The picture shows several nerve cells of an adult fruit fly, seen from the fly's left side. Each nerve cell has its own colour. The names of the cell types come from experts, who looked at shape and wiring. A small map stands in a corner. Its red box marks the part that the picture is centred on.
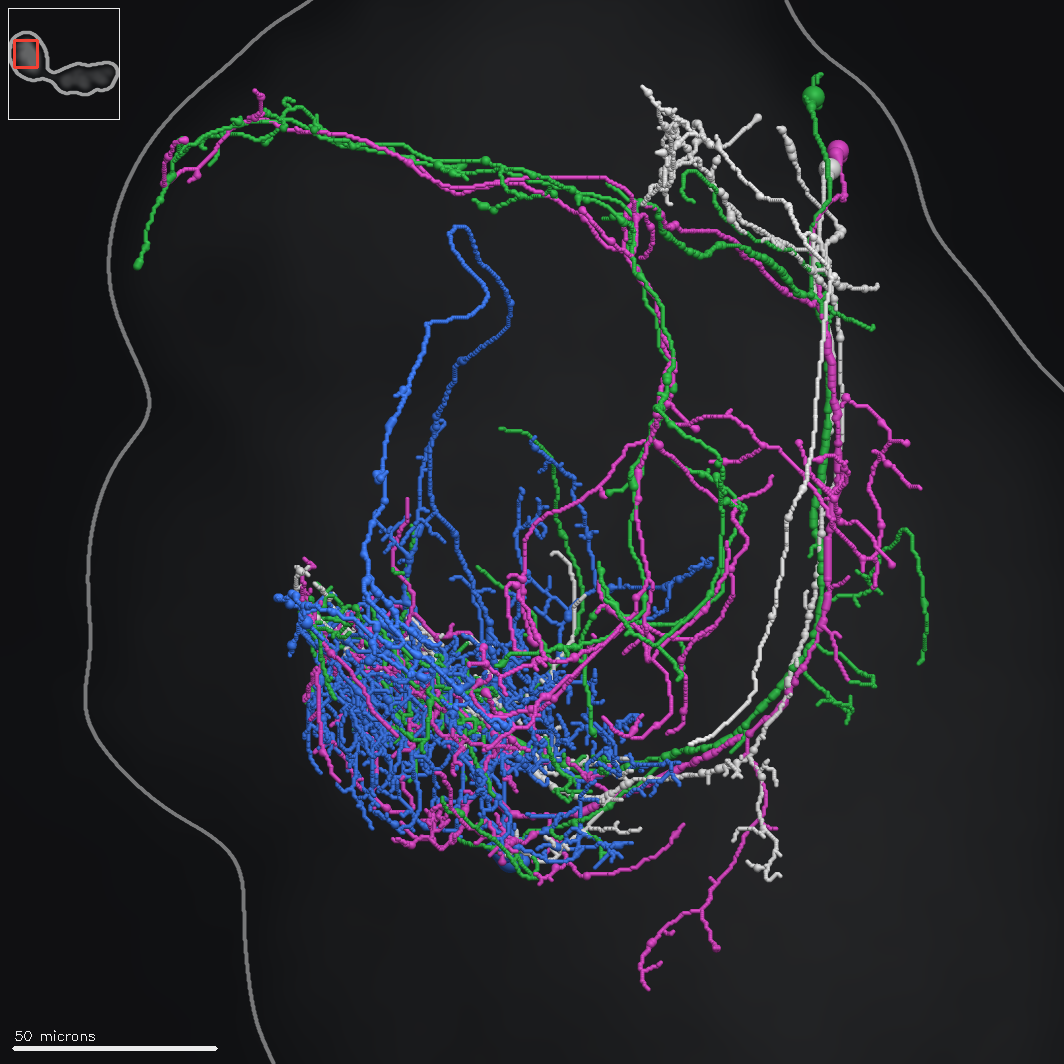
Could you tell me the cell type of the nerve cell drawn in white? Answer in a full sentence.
The cell type is CB2377.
